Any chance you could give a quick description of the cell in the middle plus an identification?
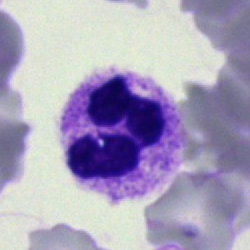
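Dense, dark purple chromatin runs through all the lobes of the nucleus. No nucleoli are visible. Fine violet granules are spread evenly through the cytoplasm. A tiny bright white speck lies on the lower lobe of the nucleus. This is a segmented neutrophil.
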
